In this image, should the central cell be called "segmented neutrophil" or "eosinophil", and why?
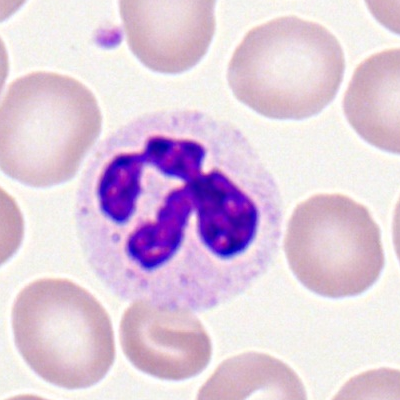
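This is a segmented neutrophil. Check one, the granules: fine lilac granules are scattered through the cytoplasm, not large orange-red ones.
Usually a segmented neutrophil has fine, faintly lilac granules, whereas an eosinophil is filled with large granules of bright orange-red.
Check two, the rest: a round, smooth outline, dark purple, coarsely clumped chromatin, and abundant pale pinkish-lilac cytoplasm.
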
